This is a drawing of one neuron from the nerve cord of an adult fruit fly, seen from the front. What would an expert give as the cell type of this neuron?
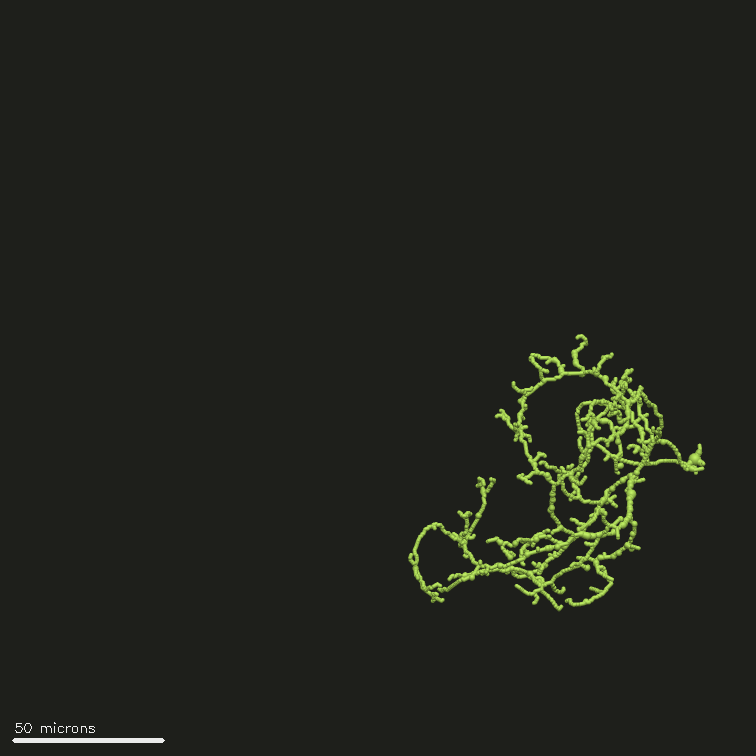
IN03A073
